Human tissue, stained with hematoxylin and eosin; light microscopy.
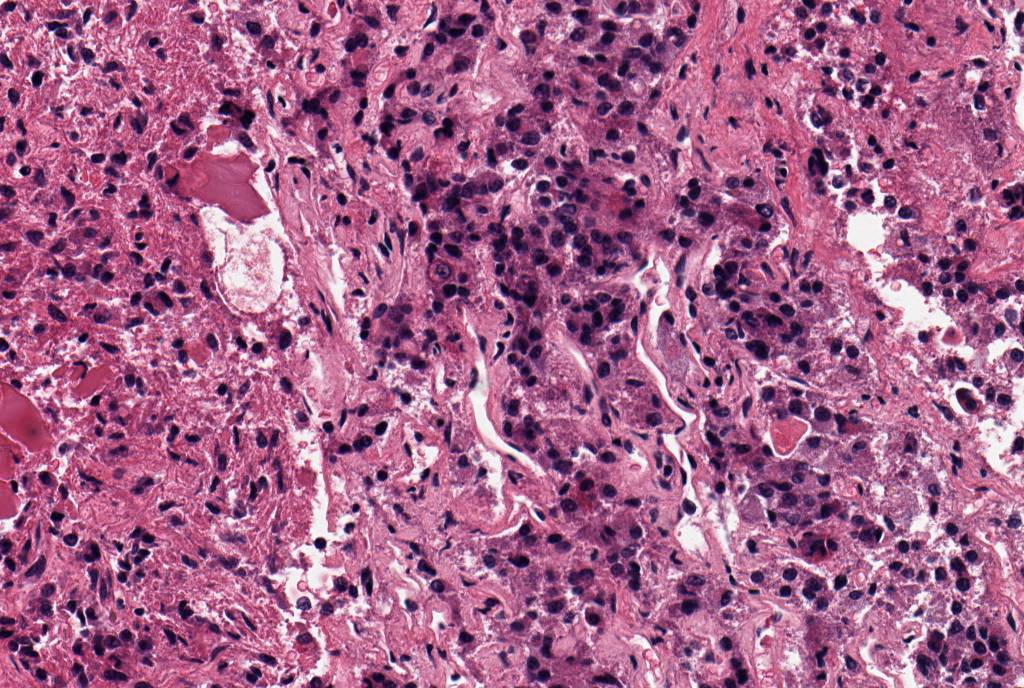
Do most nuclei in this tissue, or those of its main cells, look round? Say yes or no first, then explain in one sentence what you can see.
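Yes. The centre holds crowded clusters of rounder cells with dark round nuclei and pink-purple cytoplasm.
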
